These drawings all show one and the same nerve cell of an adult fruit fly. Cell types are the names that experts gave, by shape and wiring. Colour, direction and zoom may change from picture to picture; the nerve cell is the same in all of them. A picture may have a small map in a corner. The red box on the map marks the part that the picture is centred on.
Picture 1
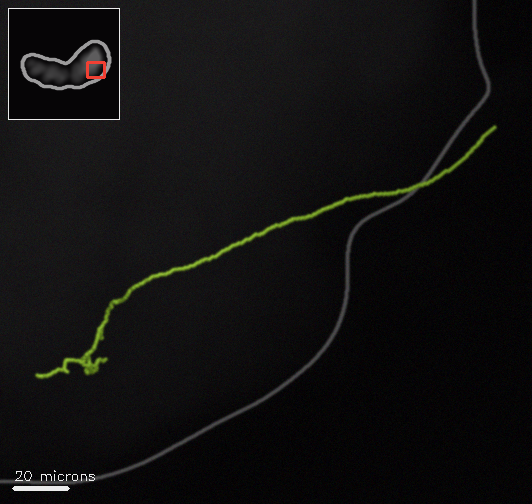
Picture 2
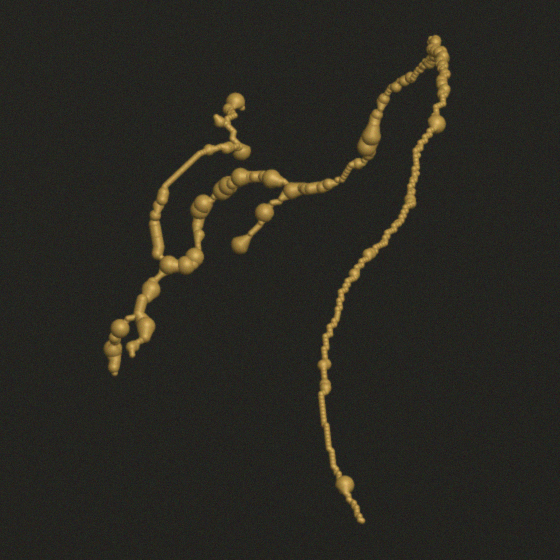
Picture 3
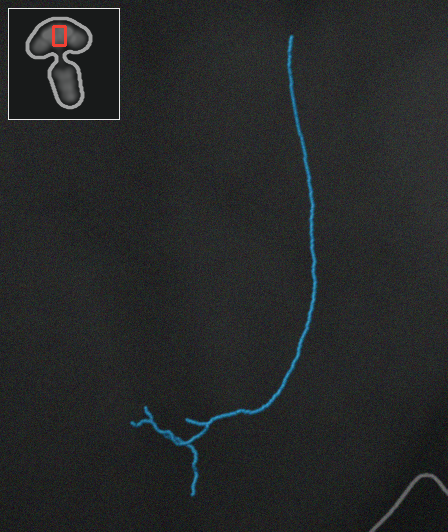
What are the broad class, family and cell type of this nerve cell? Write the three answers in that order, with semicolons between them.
sensory neuron entering the brain; class mechanosensory; BM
